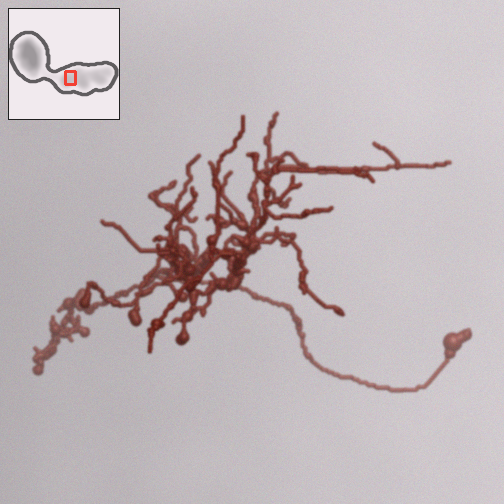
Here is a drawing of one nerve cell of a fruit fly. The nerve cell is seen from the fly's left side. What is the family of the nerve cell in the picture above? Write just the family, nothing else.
hemilineage 21A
